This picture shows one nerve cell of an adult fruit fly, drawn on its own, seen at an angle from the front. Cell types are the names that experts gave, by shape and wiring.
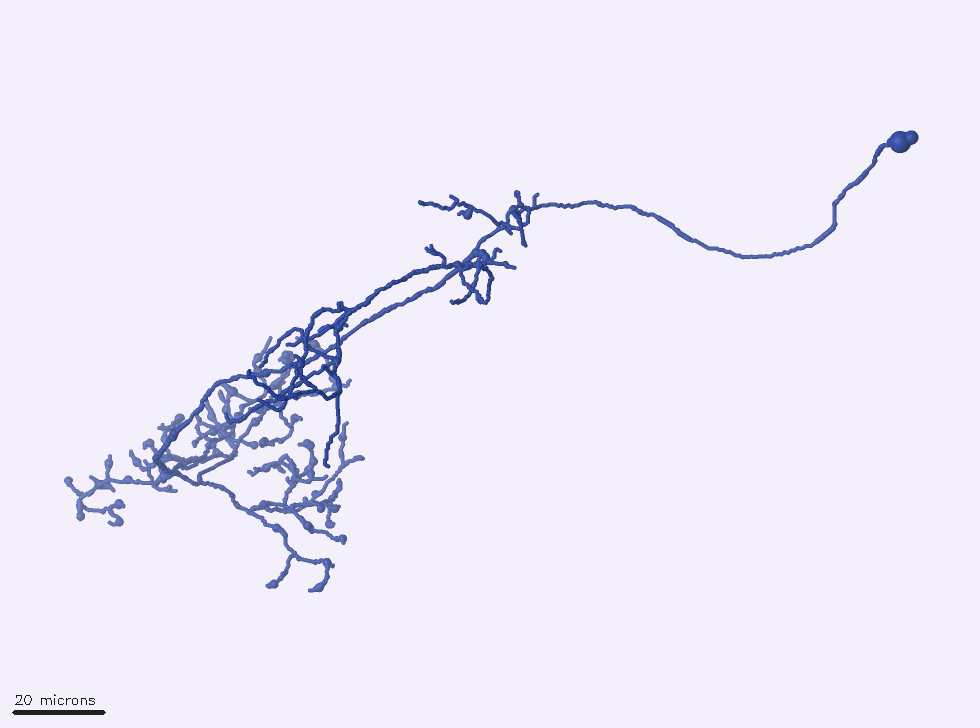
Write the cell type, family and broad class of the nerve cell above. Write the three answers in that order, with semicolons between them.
FB2F_b; hemilineage DL1_dorsal; central-brain intrinsic neuron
